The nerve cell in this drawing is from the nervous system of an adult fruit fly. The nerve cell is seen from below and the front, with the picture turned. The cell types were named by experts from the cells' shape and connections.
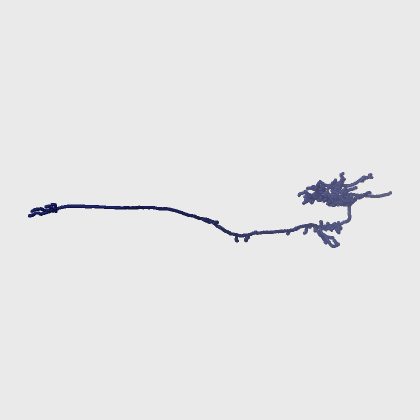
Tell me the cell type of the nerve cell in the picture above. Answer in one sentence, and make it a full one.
The type assigned to this nerve cell is AN06A026.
